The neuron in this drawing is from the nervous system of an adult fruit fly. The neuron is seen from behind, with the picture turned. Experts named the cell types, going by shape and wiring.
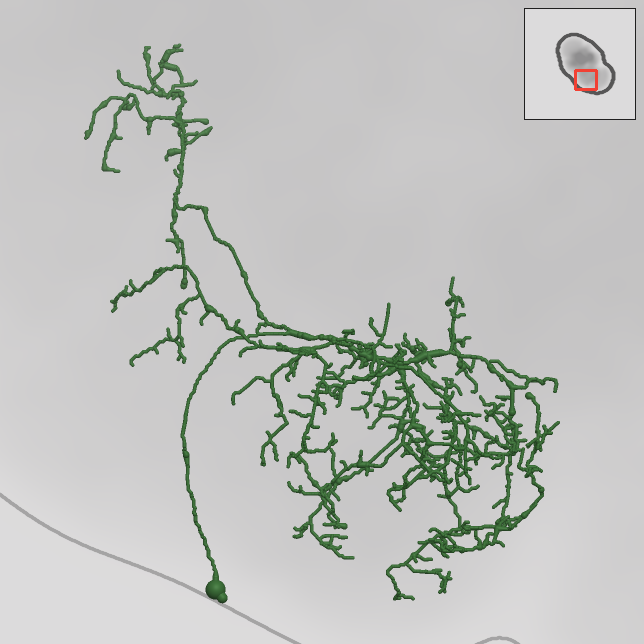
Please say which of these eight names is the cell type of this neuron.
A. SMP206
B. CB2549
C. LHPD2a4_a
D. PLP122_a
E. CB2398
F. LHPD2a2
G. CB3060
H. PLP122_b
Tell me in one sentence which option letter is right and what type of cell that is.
Option F is LHPD2a2, the cell type of the neuron.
